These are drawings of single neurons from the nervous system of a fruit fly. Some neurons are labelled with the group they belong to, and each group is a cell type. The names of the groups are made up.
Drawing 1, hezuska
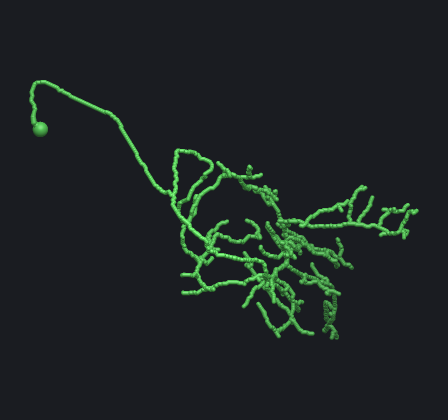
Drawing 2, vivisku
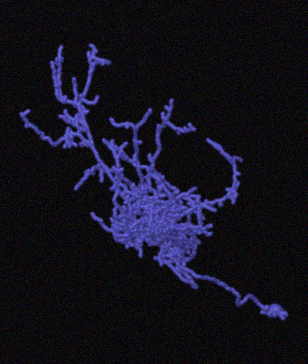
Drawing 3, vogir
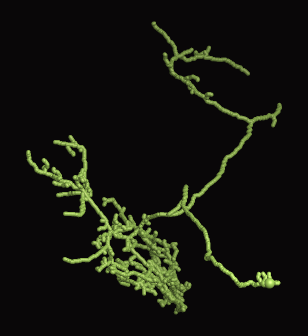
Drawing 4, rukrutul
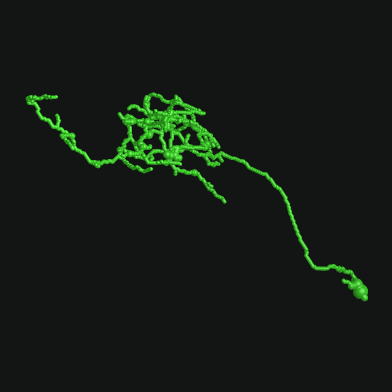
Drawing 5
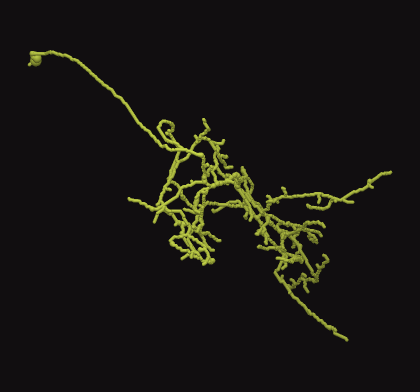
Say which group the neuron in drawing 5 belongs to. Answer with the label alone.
hezuska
